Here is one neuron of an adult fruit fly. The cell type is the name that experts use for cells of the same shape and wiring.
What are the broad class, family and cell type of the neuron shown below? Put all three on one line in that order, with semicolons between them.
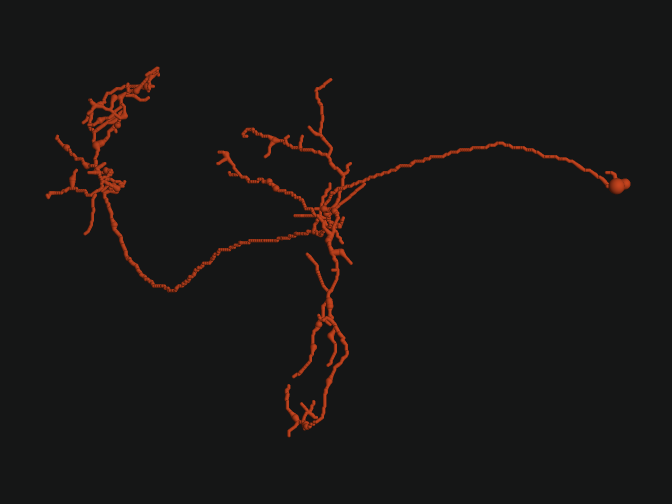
central-brain intrinsic neuron; hemilineage SLPpl1; CB1011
